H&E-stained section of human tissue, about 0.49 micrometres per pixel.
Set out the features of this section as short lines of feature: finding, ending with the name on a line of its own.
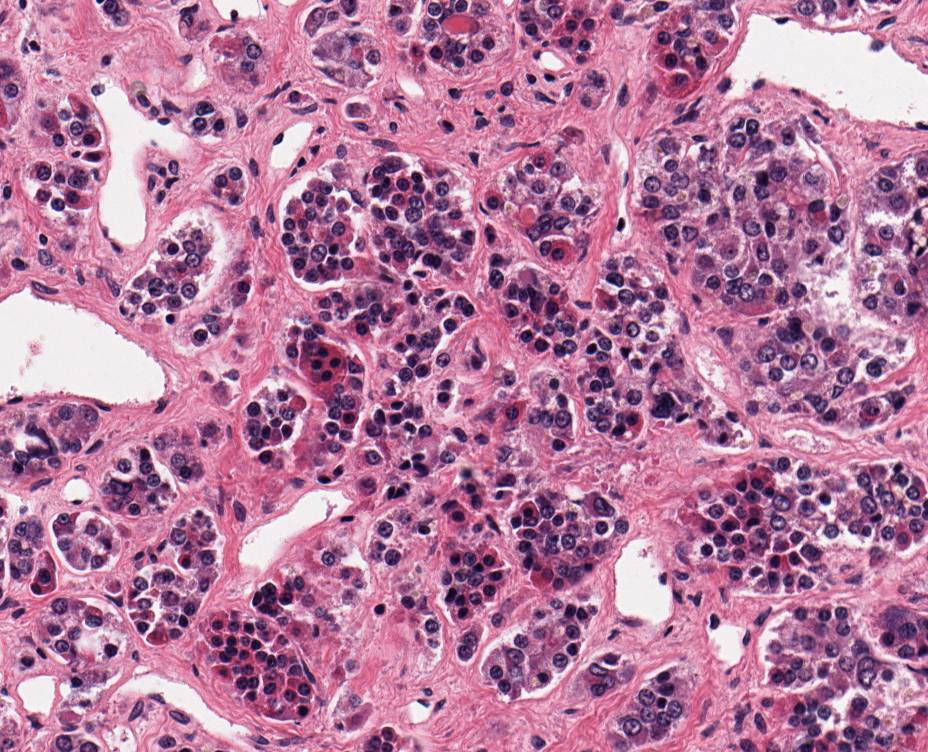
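Arrangement: rounded nests throughout the field
Septa: thin, pink, fibrous, separating the nests
Nests: solid cell clusters, no central lumens
Cytoplasm: bright red in some cells, pale or purplish in others
Septal nuclei: scattered, spindle-shaped
Name: pituitary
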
